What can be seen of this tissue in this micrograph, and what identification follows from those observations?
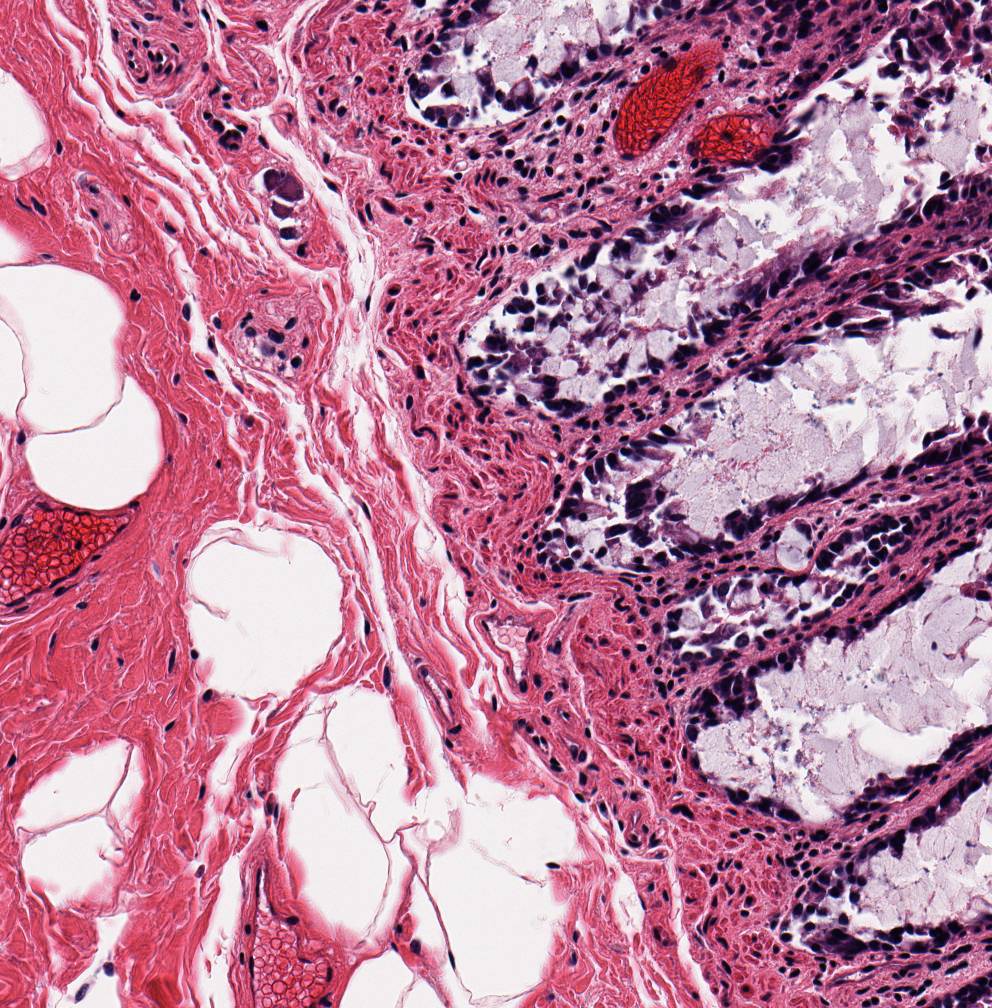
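On the right, elongated tubular glands lie side by side, their lumina filled with pale grey-lilac mucin. The cells lining them have dark nuclei crowded at the gland edge, beneath pale, mucin-laden cytoplasm. The stroma between the glands is densely cellular, with many small dark nuclei. Round, empty fat cells lie along the left edge and in the lower left. This is sigmoid colon.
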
